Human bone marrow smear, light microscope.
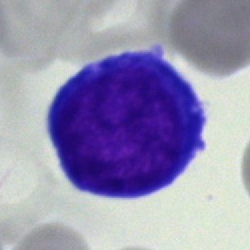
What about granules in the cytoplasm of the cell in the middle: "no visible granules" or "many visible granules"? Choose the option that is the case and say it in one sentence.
There are no visible granules in its cytoplasm.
